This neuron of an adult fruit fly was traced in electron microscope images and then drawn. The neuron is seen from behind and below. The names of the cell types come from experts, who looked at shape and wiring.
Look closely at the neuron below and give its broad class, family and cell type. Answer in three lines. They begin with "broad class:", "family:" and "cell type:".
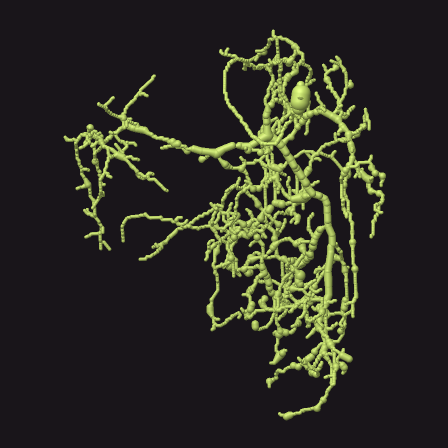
broad class: nerve-cord intrinsic neuron
family: hemilineage 03A
cell type: IN03A023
